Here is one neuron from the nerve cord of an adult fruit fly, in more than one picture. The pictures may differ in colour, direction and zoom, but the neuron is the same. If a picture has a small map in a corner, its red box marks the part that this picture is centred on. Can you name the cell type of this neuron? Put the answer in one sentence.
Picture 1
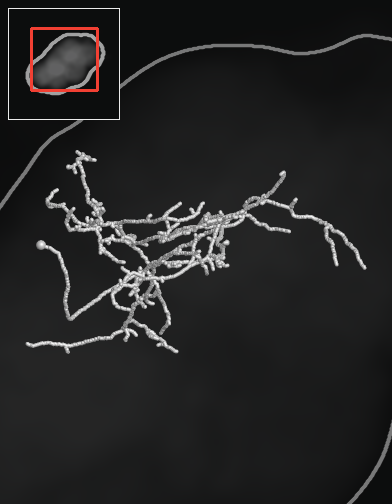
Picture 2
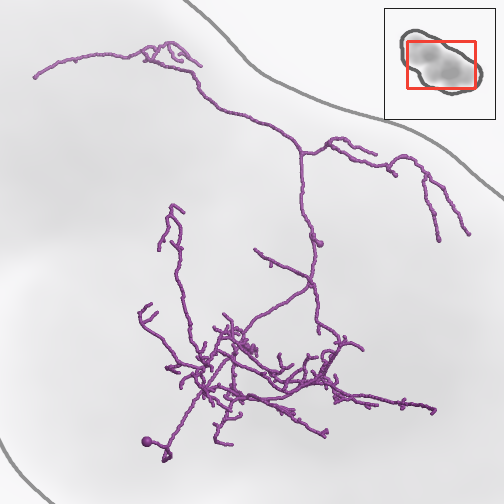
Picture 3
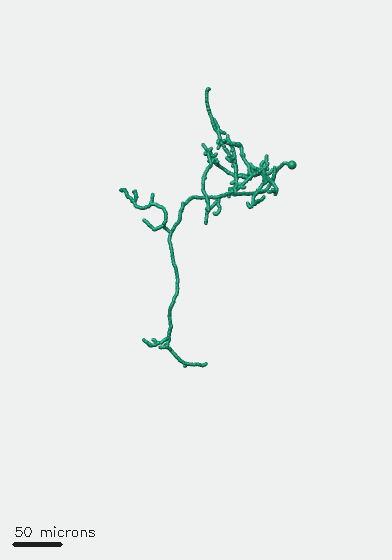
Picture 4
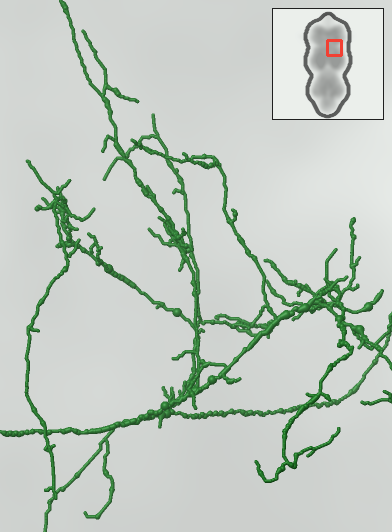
The cell type is IN08B105.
